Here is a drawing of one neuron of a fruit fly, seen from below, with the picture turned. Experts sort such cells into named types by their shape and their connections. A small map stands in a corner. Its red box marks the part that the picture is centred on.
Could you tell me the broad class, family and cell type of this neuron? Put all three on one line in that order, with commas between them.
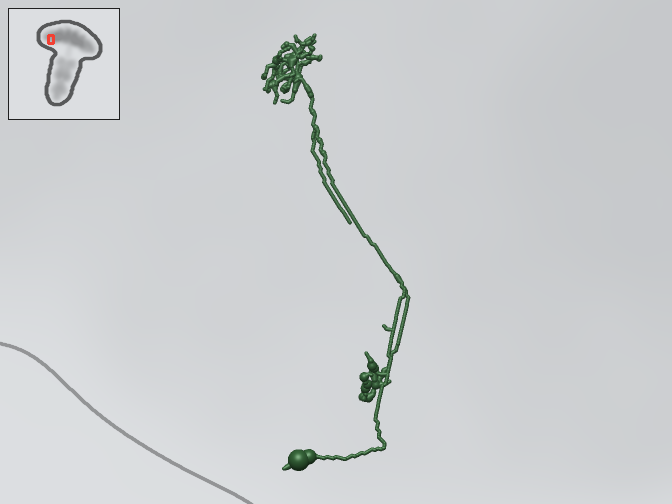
optic-lobe intrinsic neuron, T, T4c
